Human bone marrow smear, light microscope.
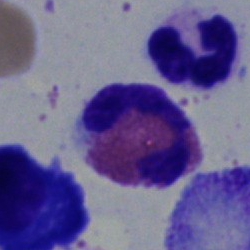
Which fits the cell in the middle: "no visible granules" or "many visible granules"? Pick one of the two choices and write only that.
Many visible granules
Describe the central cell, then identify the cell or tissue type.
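Look first at the nucleus: a curved band arching across the top and down the right side of the cell. Its chromatin is dense and dark purple, and no nucleoli are visible. The outline is roughly round, its edge fairly smooth. This is an eosinophil.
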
